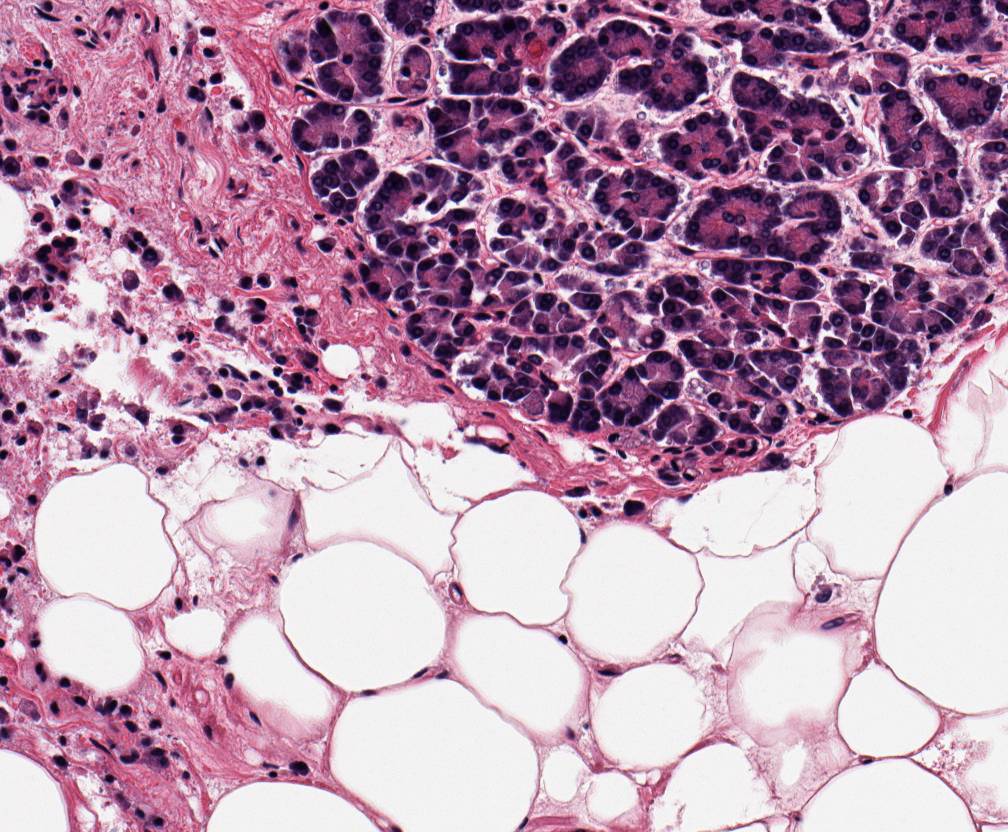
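Pancreas: glandular acini pack the upper right; fat takes most of the lower half. Acini are small rounded clusters of tightly packed pyramidal cells with little stroma, each cell's single round dark nucleus sitting basally. Upper left, loose wavy pink collagen holds scattered small dark round nuclei.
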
